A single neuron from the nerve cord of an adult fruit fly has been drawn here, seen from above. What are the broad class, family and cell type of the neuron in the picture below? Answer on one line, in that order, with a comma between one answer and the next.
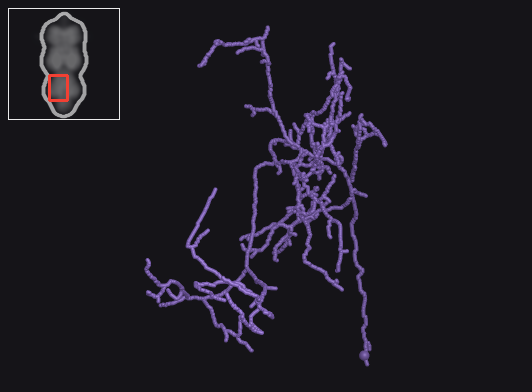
nerve-cord intrinsic neuron, hemilineage 14A, IN14A025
